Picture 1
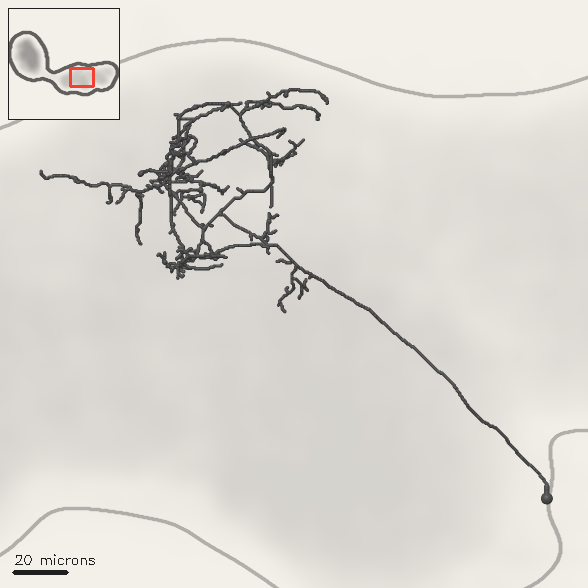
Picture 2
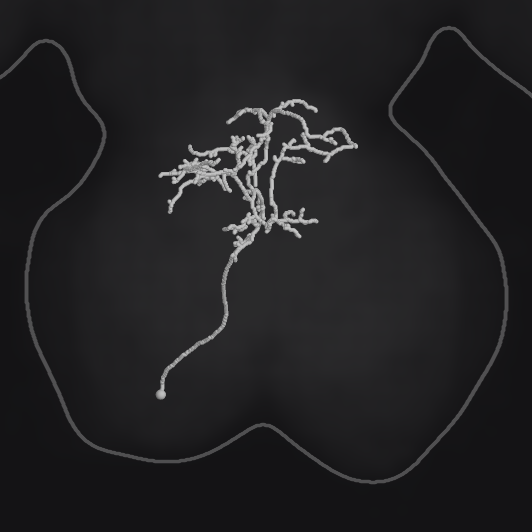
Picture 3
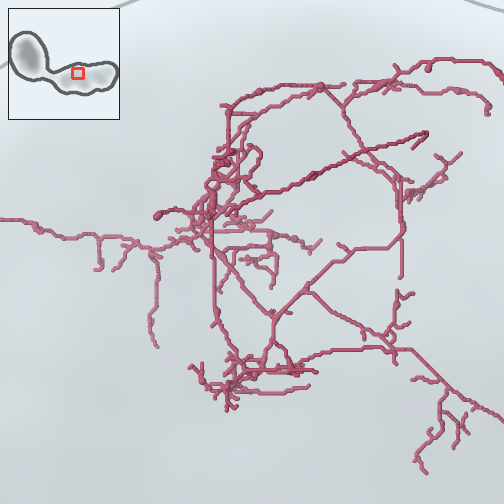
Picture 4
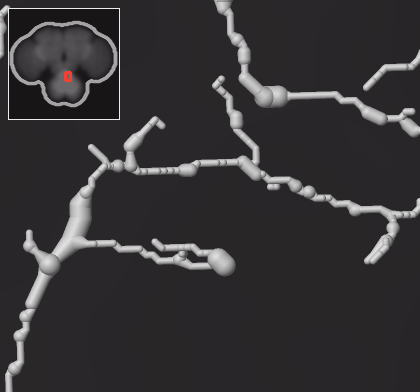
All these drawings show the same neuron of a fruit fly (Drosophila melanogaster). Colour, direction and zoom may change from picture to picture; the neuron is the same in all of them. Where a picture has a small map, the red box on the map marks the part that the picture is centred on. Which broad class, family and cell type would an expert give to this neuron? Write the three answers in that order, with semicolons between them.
nerve-cord intrinsic neuron; hemilineage 12A; IN12A059_a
